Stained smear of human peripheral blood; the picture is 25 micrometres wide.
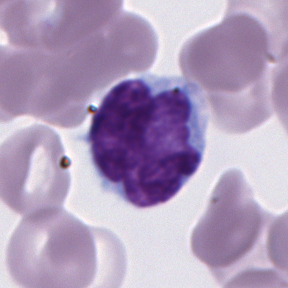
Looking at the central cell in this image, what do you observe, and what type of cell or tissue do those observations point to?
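Looking at the chromatin, I'd call it dark purple, with a mottled, uneven texture. I can't make out any distinct nucleoli. The cytoplasm seems widest on the upper right side of the cell, and I see no granules in it. So this is a typical lymphocyte.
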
